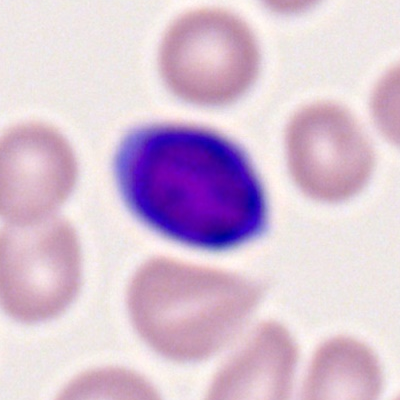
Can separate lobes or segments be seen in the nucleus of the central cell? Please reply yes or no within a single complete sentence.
No, the nucleus of the cell is a single undivided, compact round, oval or kidney-shaped mass.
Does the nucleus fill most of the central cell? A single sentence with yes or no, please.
Yes, the cell's cytoplasm is limited to a thin rim around the nucleus.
